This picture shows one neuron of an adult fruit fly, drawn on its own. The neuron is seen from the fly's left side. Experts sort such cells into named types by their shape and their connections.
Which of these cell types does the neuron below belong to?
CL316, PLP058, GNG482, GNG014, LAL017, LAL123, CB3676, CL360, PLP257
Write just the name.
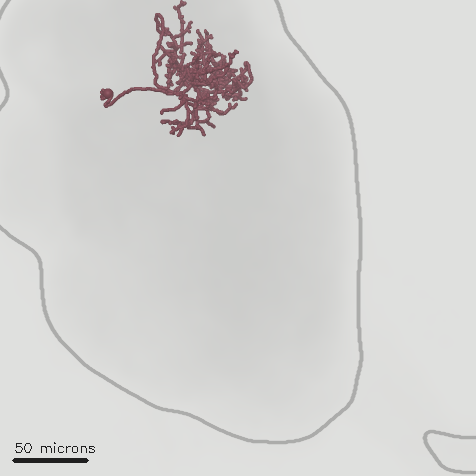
PLP058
